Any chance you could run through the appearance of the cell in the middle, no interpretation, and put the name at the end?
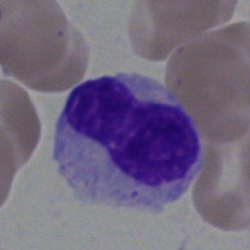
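In the upper part of the cell sits the nucleus, its chromatin dense and dark purple. Below the nucleus the band of cytoplasm reaches its greatest width, and a few small dark purple granules lie scattered through it. The cell is a metamyelocyte.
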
